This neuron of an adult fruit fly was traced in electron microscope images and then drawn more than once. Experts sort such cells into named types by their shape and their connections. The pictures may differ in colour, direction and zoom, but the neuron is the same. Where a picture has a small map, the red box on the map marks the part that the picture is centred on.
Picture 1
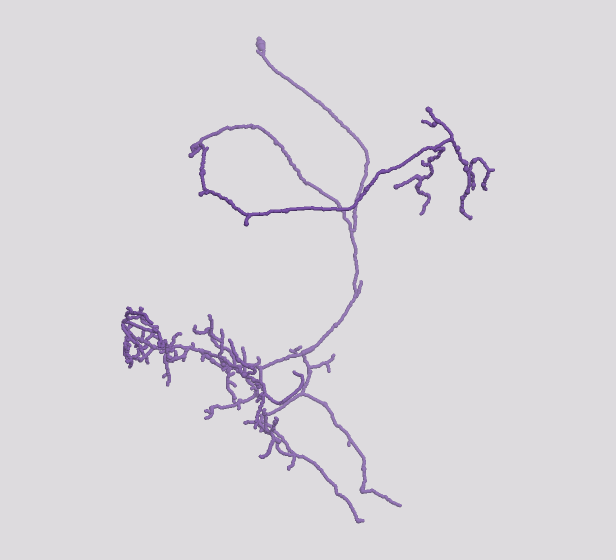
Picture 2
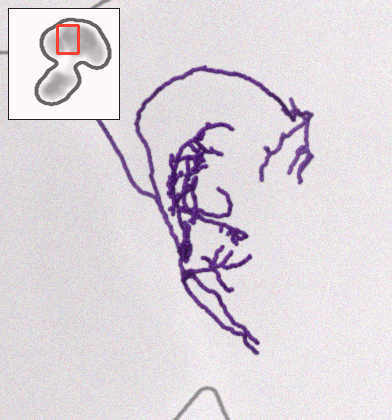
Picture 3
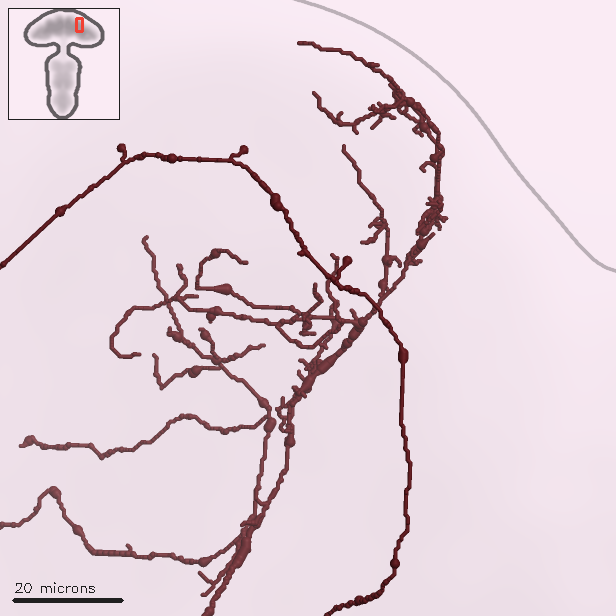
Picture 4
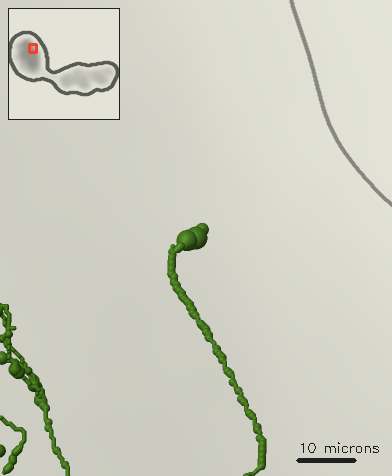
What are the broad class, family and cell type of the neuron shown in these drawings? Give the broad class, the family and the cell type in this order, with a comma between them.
central-brain intrinsic neuron, hemilineage VPNp&v1_posterior, CL252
